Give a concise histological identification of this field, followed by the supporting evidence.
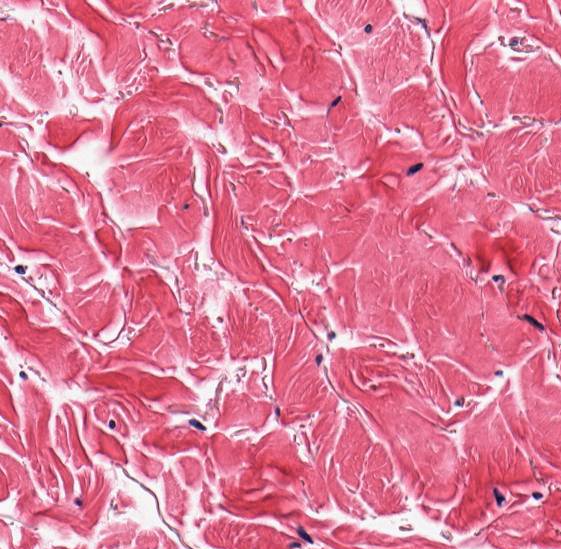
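This is dermis. Point one: the whole field is taken up by closely packed, deeply eosinophilic fibre bundles cut in many planes, with no single shared orientation.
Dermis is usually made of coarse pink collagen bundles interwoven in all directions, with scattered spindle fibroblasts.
Point two: nuclei are sparse, small, dark and elongated to oval, mostly lying at bundle edges in the narrow spaces between them. Sparse nuclei set it apart from peripheral nerve, whose fascicles are usually crowded with Schwann cell nuclei. Point three: within the bundles, faint wavy internal streaks appear rather than any regular cross-striation.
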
